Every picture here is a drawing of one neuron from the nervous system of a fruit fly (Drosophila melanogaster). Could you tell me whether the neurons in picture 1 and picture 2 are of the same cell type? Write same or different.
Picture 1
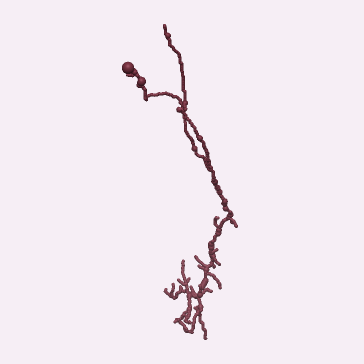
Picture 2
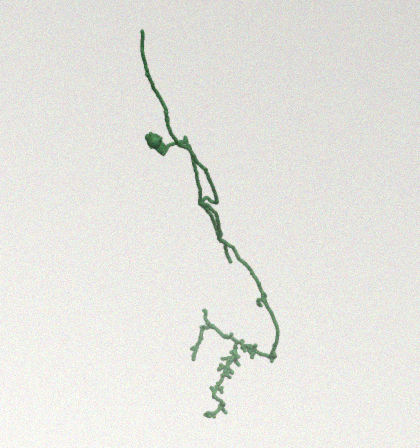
same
